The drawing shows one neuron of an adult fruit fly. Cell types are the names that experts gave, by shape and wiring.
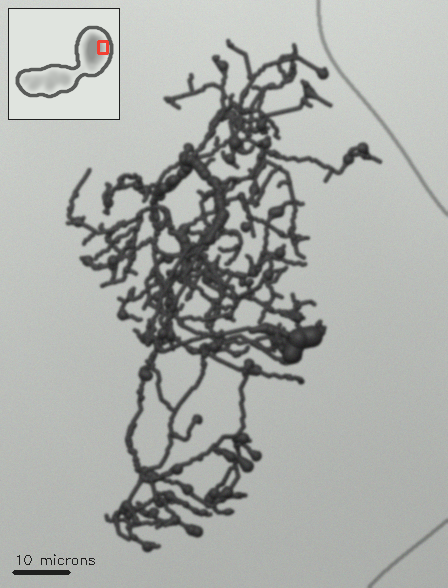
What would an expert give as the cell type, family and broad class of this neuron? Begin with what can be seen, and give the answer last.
From top to bottom in the picture it spans about 95 microns. As drawn here it is taller than it is wide. The cell type is l2LN19. The family is hemilineage ALl1_dorsal. This is a central-brain intrinsic neuron.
